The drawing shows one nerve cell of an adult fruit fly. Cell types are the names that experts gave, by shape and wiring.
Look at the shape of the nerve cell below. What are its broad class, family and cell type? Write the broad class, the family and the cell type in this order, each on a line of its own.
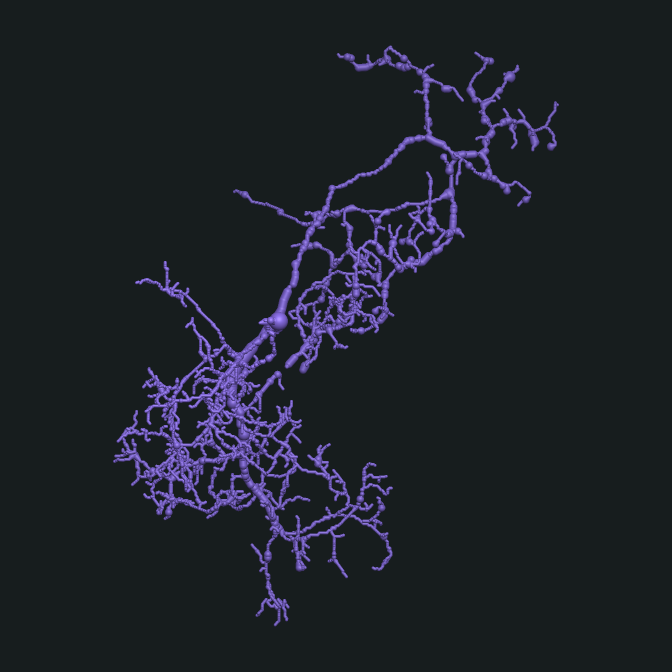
central-brain intrinsic neuron
hemilineage LHl2_dorsal
AVLP749m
